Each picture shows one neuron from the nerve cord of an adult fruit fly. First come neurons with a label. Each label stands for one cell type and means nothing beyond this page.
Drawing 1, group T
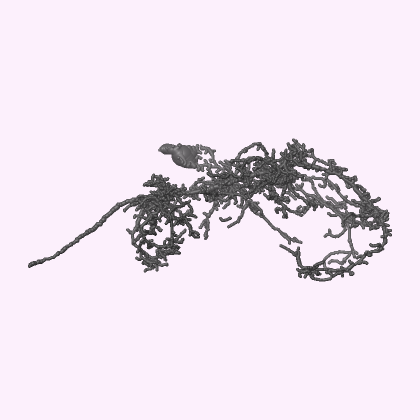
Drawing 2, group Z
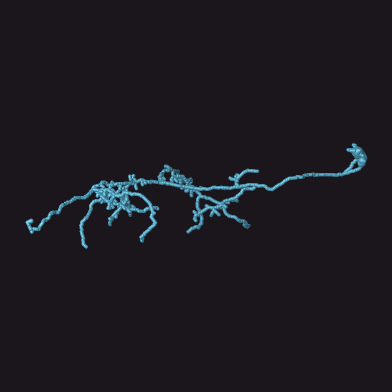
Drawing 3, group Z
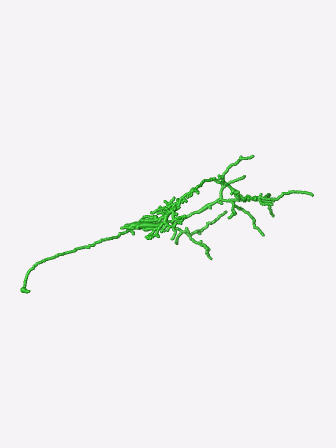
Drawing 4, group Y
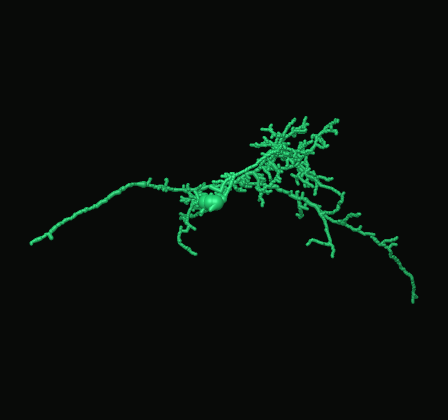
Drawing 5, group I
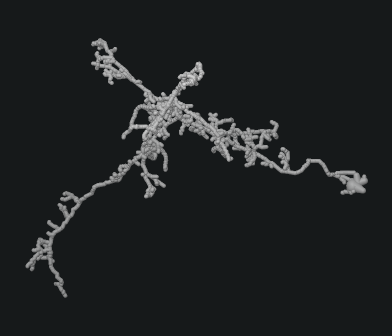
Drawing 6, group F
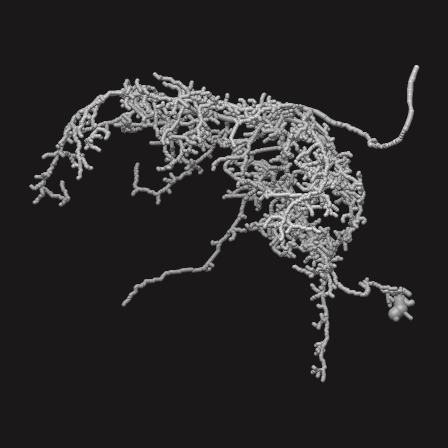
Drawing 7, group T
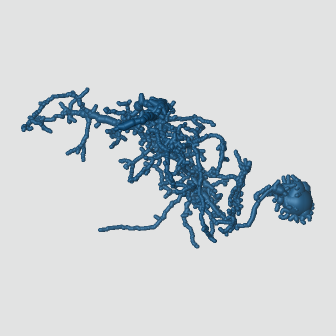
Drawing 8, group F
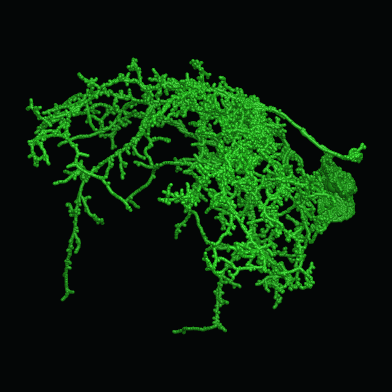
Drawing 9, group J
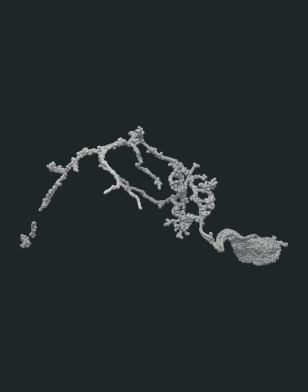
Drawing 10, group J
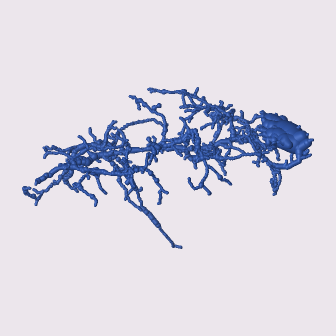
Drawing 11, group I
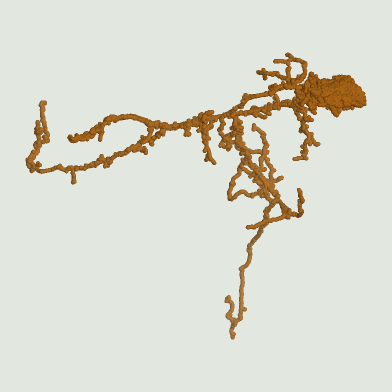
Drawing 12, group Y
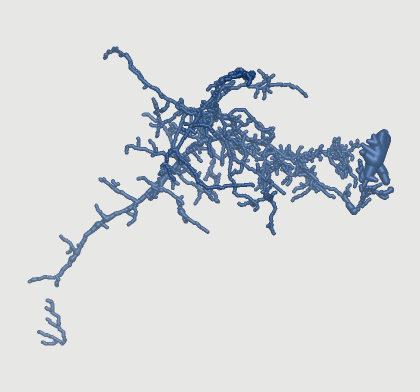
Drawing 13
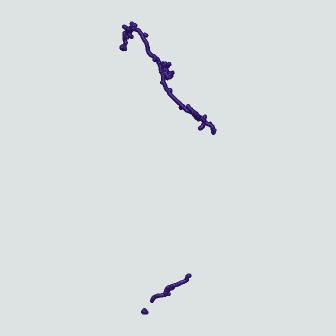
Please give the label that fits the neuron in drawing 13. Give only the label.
group Y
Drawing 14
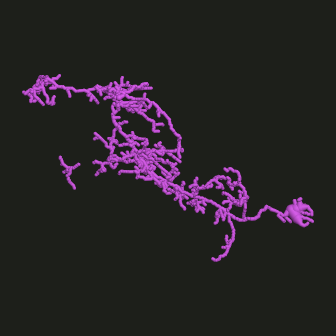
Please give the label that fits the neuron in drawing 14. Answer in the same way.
group Z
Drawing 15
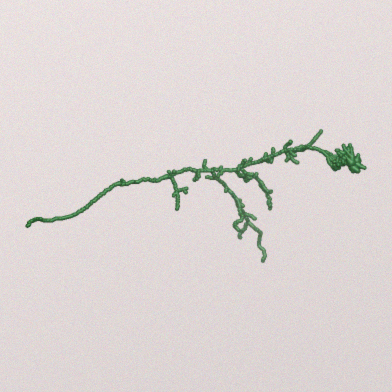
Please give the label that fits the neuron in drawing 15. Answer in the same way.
group I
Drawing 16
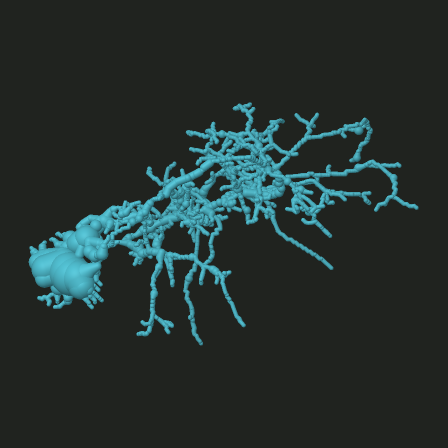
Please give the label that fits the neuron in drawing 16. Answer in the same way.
group Z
